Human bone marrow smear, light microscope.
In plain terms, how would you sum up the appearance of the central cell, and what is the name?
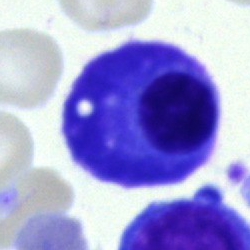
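Look first at the nucleus: its chromatin stains dark purple and appears dense. Around it, the cytoplasm is abundant and stains deep blue. Just to the left of the nucleus you can see a paler zone within that blue. Near the left edge of the cytoplasm sits one small, clear, round vacuole. This is a plasma cell.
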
